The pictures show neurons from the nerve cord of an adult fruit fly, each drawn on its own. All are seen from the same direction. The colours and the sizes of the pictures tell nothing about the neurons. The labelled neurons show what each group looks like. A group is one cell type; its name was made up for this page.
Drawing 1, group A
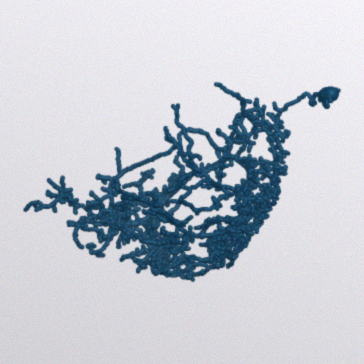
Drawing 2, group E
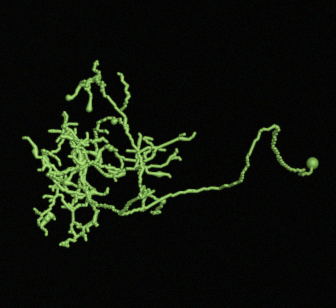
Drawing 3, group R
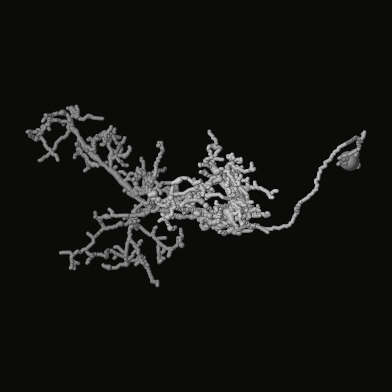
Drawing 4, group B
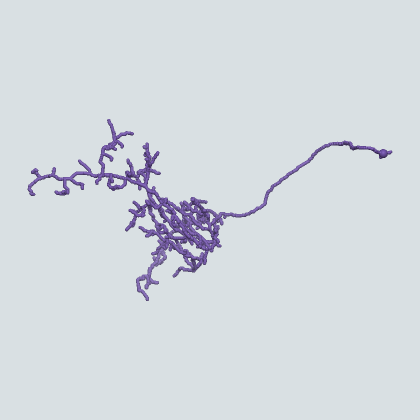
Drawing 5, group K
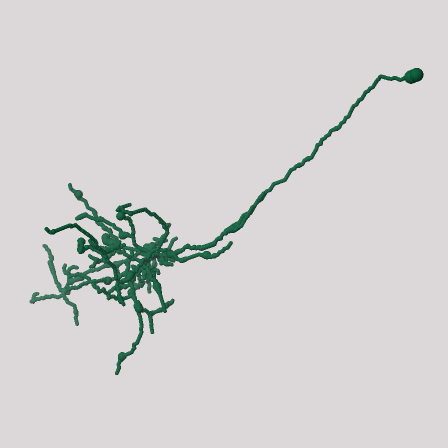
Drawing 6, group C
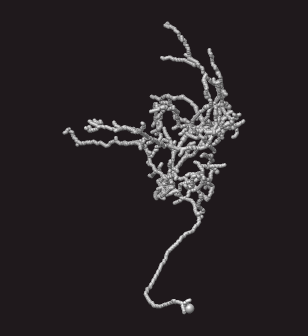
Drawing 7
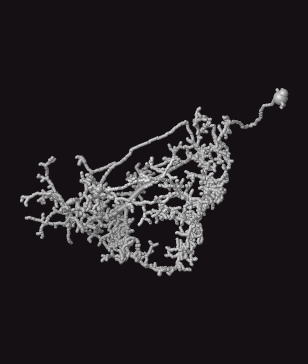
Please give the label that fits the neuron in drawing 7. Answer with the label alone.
group A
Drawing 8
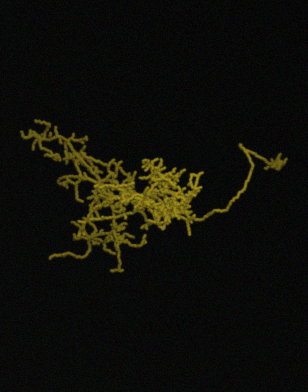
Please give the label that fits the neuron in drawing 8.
group R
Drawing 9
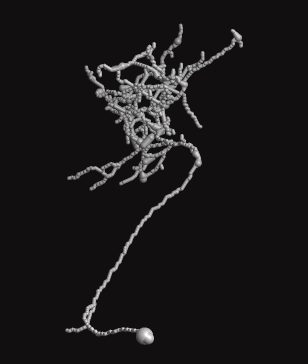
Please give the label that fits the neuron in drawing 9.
group K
